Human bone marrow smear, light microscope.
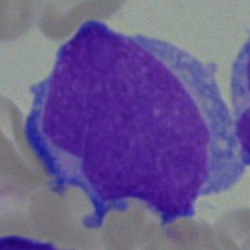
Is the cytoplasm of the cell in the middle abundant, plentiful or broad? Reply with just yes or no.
No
